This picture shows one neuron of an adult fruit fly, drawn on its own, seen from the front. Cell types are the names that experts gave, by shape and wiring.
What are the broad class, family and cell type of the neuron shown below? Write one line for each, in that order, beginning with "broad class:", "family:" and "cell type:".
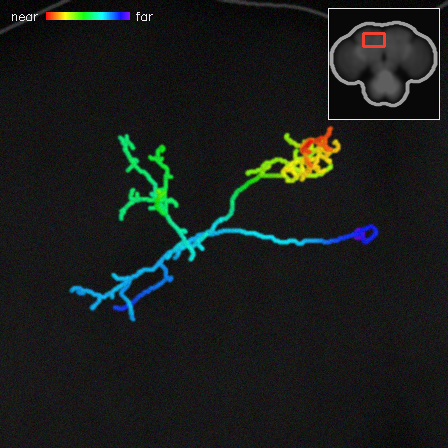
broad class: central-brain intrinsic neuron
family: hemilineage DM3_dorso_lateral
cell type: SMP331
